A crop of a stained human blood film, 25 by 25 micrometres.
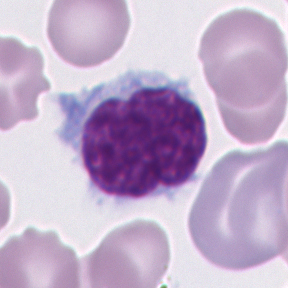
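Hairy cell, the nucleated cell at the centre of a stained peripheral blood smear. Its rounded nucleus has a shallow notch at the top edge and another at the bottom, giving a faintly two-lobed look. No granules are visible in the cytoplasm. The outline is irregular rather than a smooth circle, with a ragged edge bearing fine hair-like projections, most obvious along the upper left.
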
